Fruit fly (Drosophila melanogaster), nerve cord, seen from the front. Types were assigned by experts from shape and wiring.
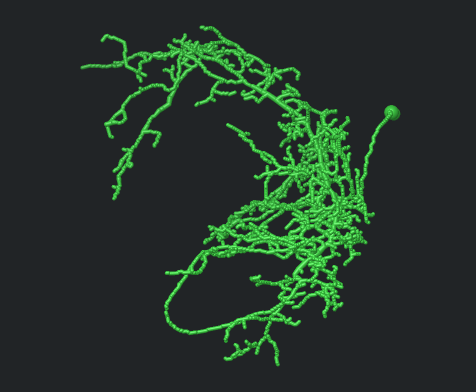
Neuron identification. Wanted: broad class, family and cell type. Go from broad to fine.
nerve-cord intrinsic neuron; hemilineage 17A; IN17A048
